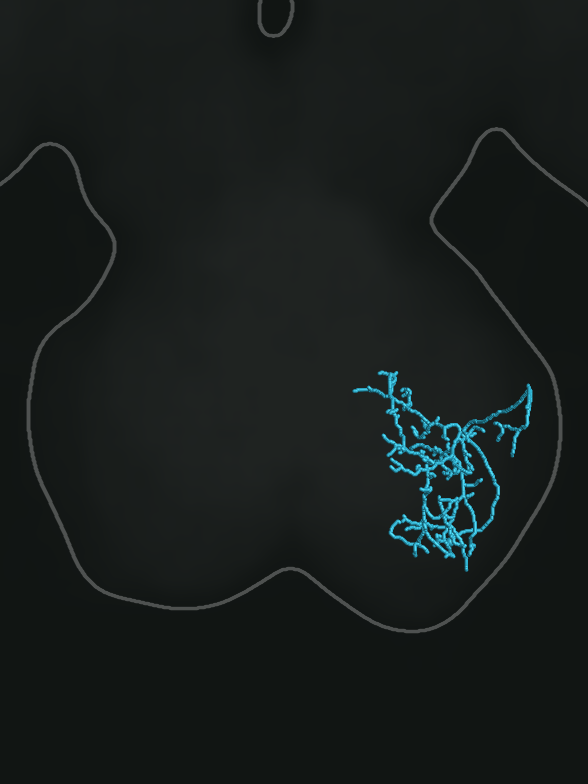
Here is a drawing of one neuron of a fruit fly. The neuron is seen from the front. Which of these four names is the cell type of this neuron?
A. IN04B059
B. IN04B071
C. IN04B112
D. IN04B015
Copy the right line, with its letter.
C. IN04B112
